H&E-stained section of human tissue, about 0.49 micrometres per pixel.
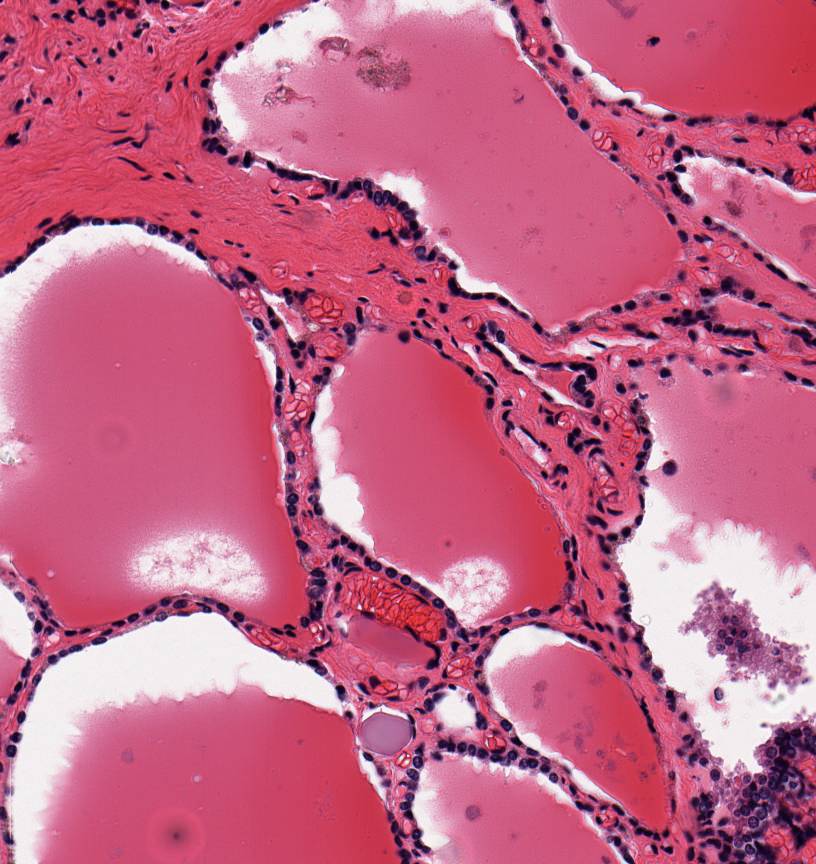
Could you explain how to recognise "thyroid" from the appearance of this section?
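Fits thyroid: large follicles take up most of the field, separated by thin strands of stroma.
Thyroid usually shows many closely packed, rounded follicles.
Outlines here run rounded to angular. Lining: one layer of flattened cells with dark, elongated nuclei.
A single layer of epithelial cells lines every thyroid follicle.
Capillaries packed with red blood cells lie in the septa between follicles, most prominent near bottom centre. Does not fit: a clump of small dark purple round cells in the open space at the lower right edge.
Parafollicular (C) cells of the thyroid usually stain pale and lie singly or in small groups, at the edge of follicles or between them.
This clump is dark and sits in open space, which sets it apart from them.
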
